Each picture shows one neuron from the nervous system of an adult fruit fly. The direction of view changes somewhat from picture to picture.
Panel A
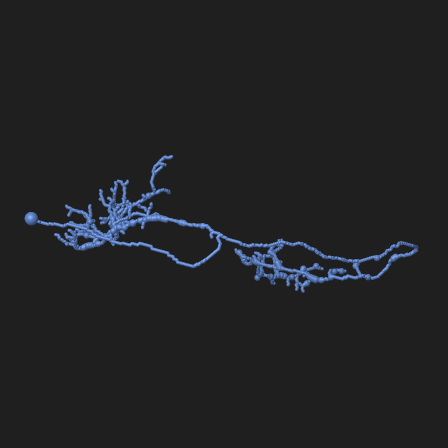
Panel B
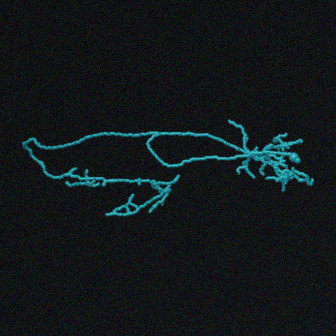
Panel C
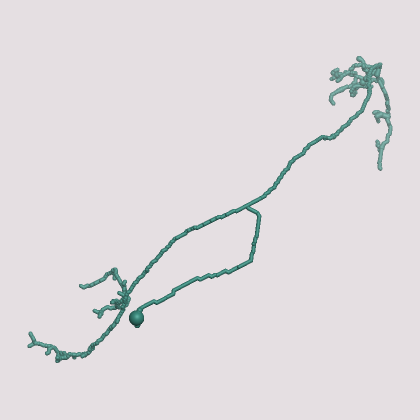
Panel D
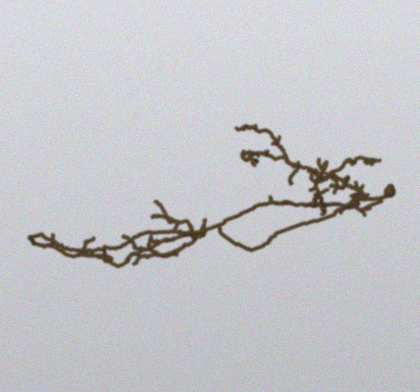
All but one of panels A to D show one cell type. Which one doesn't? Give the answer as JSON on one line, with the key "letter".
{"letter": "C"}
